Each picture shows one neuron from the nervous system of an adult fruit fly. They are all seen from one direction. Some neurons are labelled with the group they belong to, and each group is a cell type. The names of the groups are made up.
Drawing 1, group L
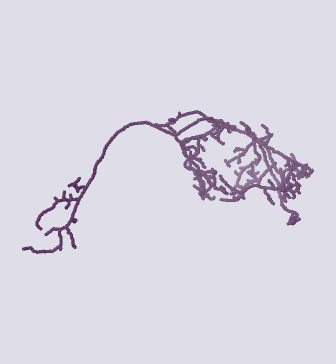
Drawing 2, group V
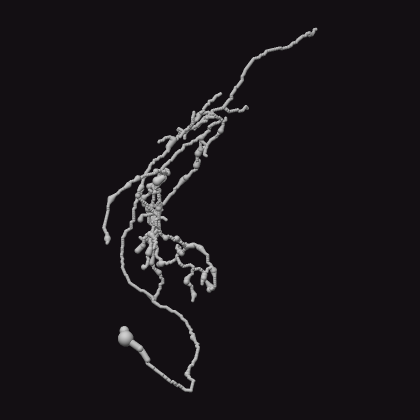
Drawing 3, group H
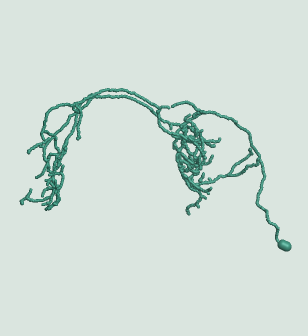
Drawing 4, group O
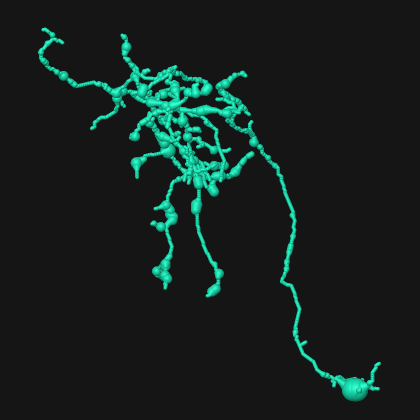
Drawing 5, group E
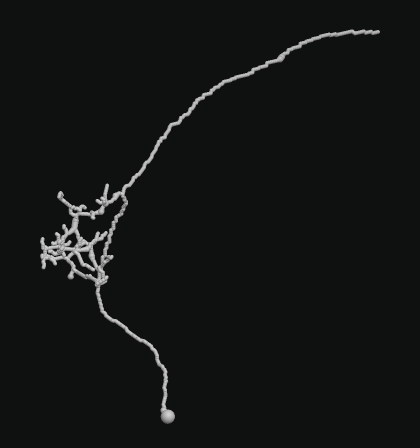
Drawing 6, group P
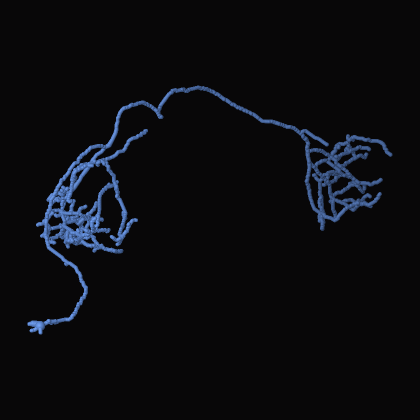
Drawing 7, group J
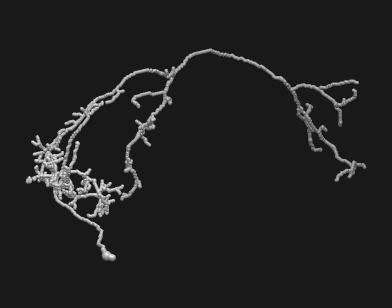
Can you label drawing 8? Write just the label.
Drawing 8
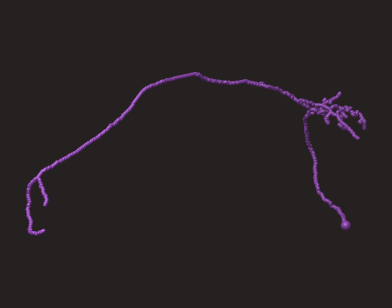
group E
